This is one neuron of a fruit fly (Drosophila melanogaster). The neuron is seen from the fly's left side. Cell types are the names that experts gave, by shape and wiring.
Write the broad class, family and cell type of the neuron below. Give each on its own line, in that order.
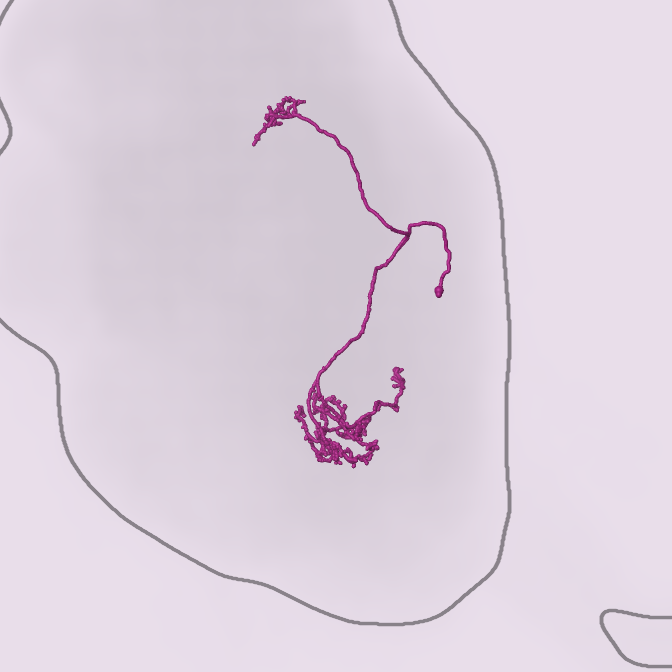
visual projection neuron
hemilineage VLPp&l1_lateral
LC43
